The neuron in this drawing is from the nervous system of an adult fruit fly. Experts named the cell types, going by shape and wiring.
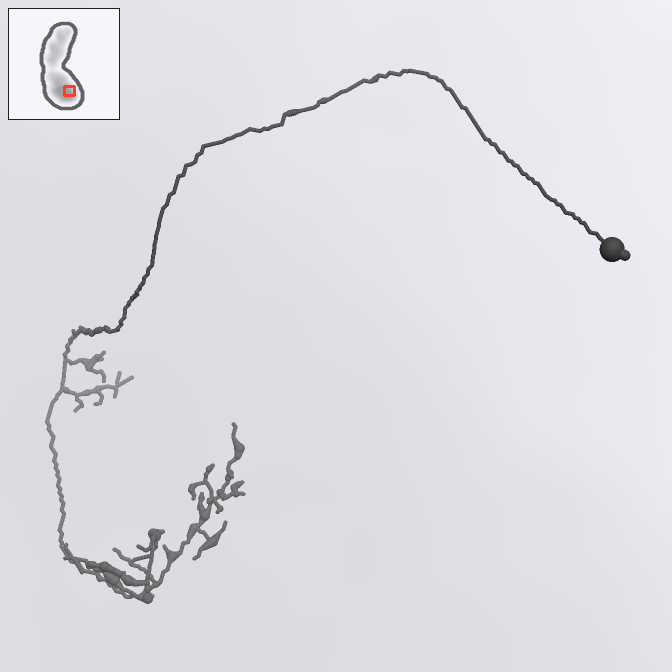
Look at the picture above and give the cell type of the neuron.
vDeltaK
